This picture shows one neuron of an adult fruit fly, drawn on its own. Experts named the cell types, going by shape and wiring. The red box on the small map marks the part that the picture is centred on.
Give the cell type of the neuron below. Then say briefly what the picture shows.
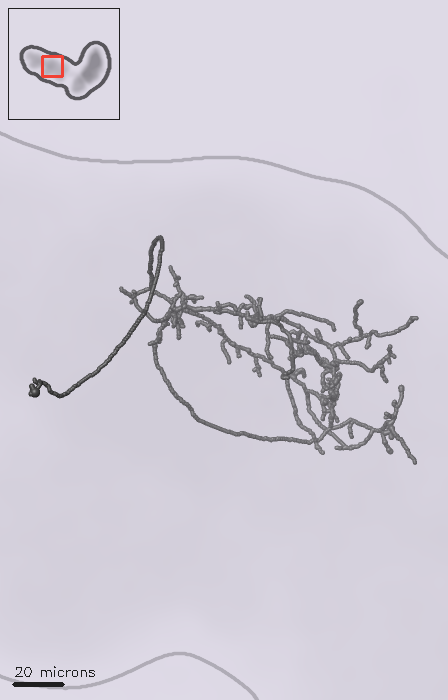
The cell type is IN06A058. Its broad class is nerve-cord intrinsic neuron. The cell body can be seen on the left of the picture. By the scale bar it is about 160 microns wide in this view. Dozens of branch ends can be seen.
